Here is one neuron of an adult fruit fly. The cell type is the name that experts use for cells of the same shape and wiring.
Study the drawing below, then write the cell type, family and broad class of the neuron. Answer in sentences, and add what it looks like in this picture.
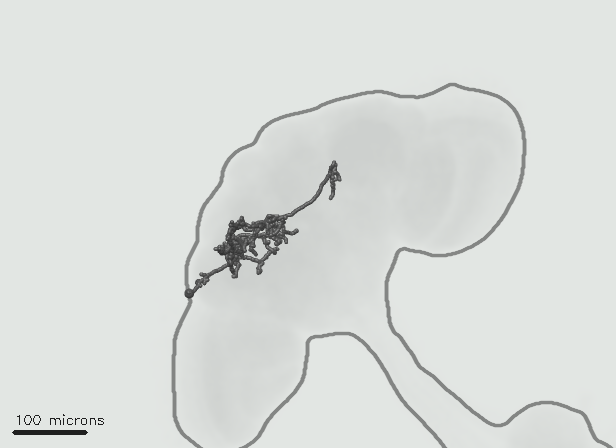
Its cell type is CL062_a1. The family is hemilineage VLPl2_medial. This is a central-brain intrinsic neuron. It is in the brain and does not reach the nerve cord. From left to right in the picture it spans about 200 microns.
